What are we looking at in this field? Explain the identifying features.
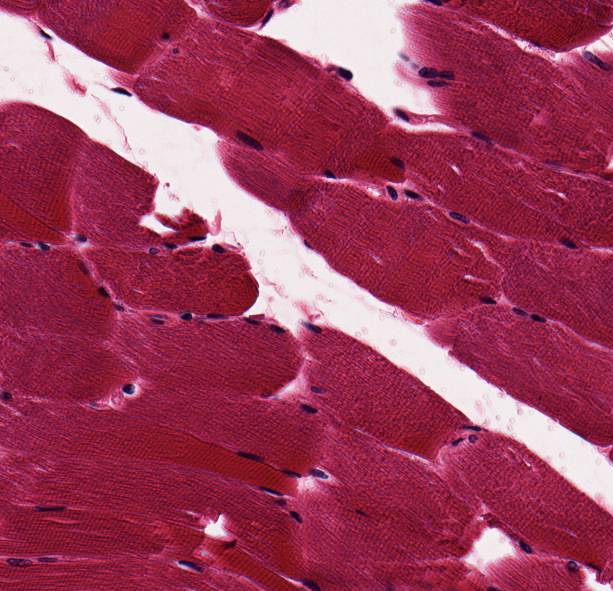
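Skeletal muscle. Long, wide fibres run parallel, diagonally from upper left to lower right, with fine cross-striations. Cytoplasm deep, even red-pink. Nuclei dark, flattened, elongated, along fibre edges.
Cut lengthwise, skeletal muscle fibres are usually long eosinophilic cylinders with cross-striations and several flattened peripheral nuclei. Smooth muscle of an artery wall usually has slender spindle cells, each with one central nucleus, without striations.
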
